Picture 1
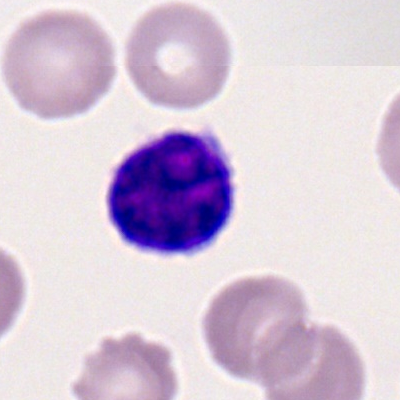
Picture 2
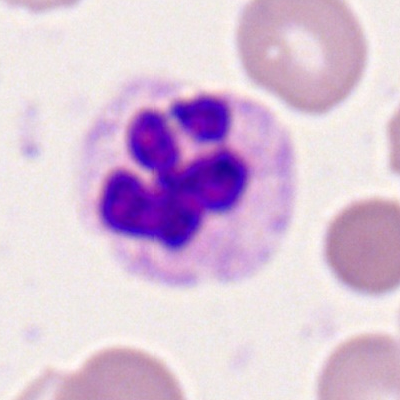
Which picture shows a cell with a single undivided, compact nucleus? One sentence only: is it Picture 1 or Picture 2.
What is one compact round, oval or kidney-shaped mass is the nucleus of the cell in Picture 1.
